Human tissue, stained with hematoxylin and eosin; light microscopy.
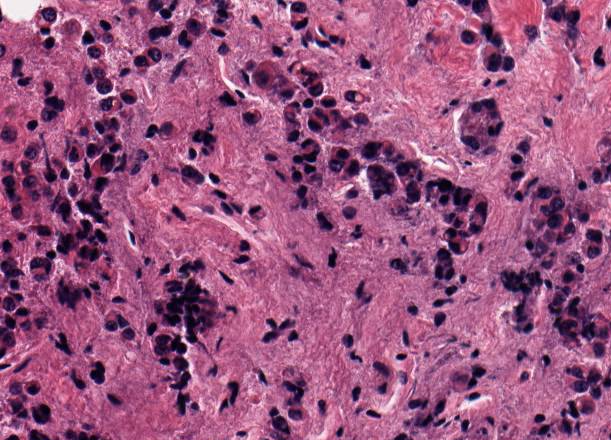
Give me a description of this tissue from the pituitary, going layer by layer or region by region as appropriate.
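Small clusters, short cords and single cells with dark nuclei are scattered through fibrous stroma across the whole field. They are more crowded along the left edge than in the centre. The stroma consists of dense pink collagen with wavy fibres. Toward the upper right, some cells within clusters have ample pink cytoplasm.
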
